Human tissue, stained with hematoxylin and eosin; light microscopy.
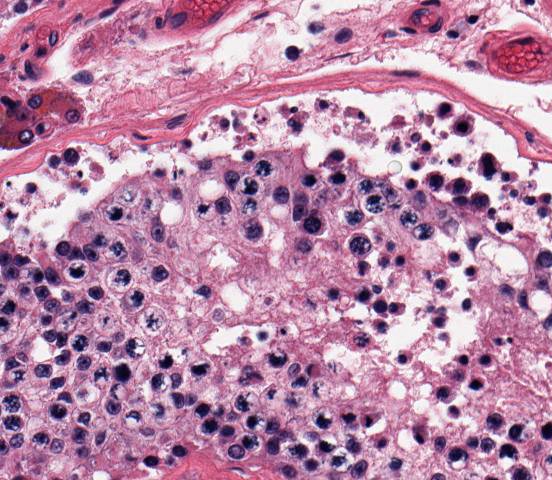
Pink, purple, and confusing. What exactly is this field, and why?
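The structure is the seminiferous tubule, whose densely cellular mass of stacked round cells fills the lower two-thirds of the field.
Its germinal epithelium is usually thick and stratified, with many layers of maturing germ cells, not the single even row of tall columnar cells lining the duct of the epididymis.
Many of the cells are large and round, their nuclei holding coarse, clumped, thread-like chromatin.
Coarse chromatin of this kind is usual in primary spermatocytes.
A strip of looser fibrous tissue crosses the top. Between the nuclei in the middle of the mass, the cytoplasm is pale pink and wispy.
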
